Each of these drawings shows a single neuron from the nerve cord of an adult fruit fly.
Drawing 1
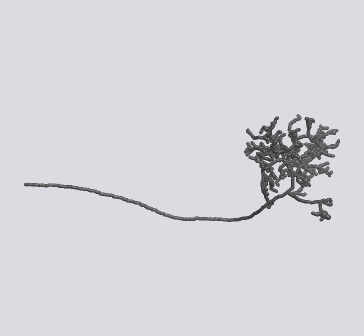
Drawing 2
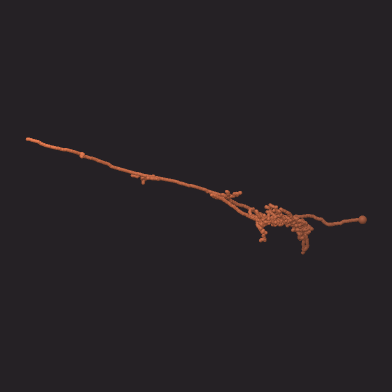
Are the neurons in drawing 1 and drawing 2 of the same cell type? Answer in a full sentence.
They are of different cell types.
